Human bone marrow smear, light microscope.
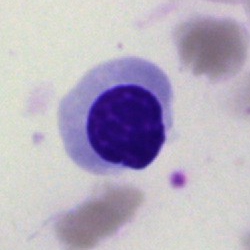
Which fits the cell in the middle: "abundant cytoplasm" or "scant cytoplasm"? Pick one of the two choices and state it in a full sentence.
Its nucleus is set within plentiful cytoplasm.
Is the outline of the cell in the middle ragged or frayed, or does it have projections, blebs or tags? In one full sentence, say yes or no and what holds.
No, the cell is bounded by a smooth, even outline.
